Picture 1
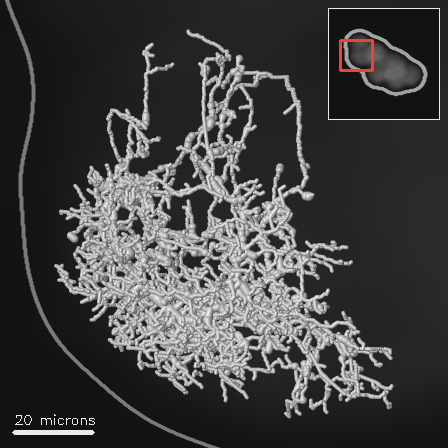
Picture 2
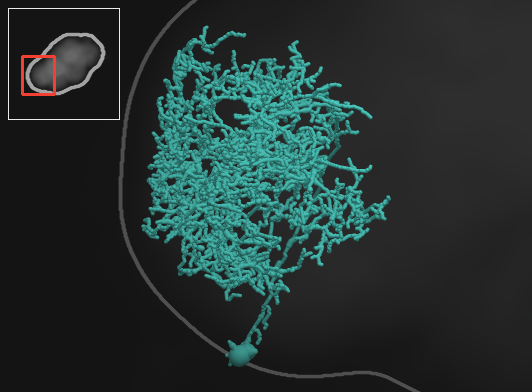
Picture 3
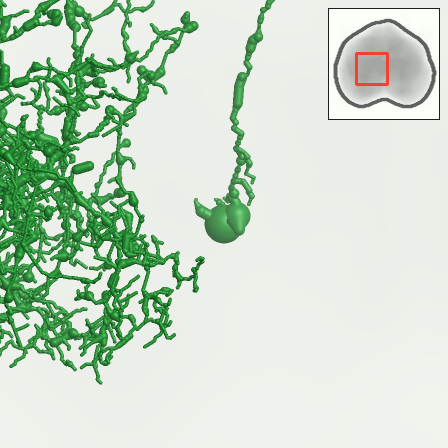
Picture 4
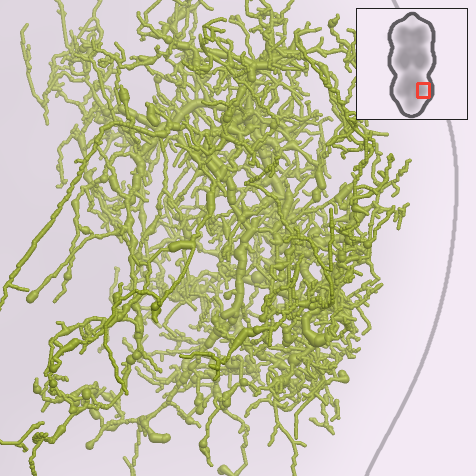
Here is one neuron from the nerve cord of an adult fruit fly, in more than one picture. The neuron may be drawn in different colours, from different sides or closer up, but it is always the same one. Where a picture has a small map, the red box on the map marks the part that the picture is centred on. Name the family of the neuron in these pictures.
hemilineage 21A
